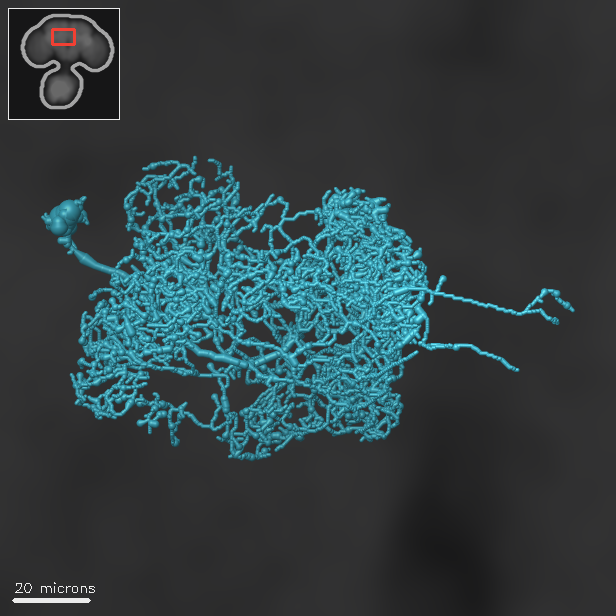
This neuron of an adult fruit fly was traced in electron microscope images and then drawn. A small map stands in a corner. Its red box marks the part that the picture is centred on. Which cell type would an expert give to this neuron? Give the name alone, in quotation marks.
"lLN2T_d"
